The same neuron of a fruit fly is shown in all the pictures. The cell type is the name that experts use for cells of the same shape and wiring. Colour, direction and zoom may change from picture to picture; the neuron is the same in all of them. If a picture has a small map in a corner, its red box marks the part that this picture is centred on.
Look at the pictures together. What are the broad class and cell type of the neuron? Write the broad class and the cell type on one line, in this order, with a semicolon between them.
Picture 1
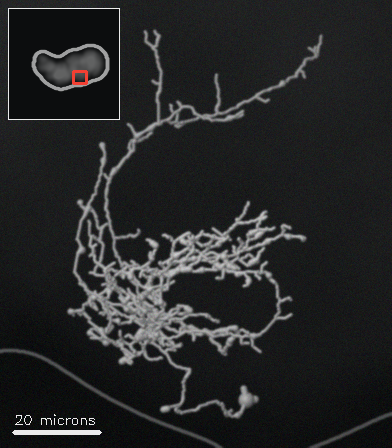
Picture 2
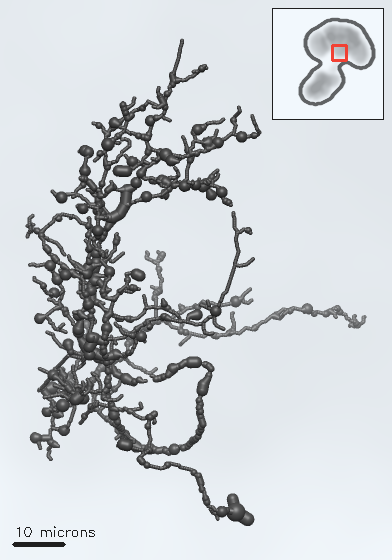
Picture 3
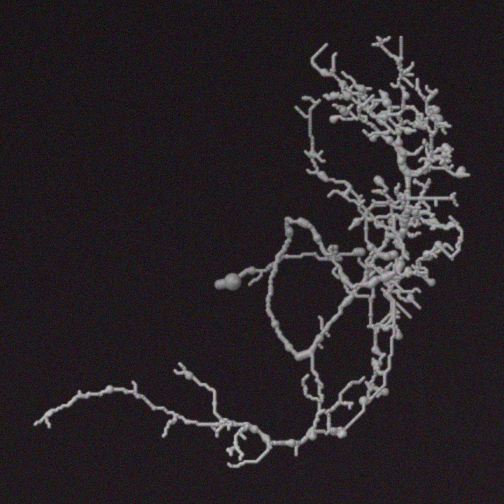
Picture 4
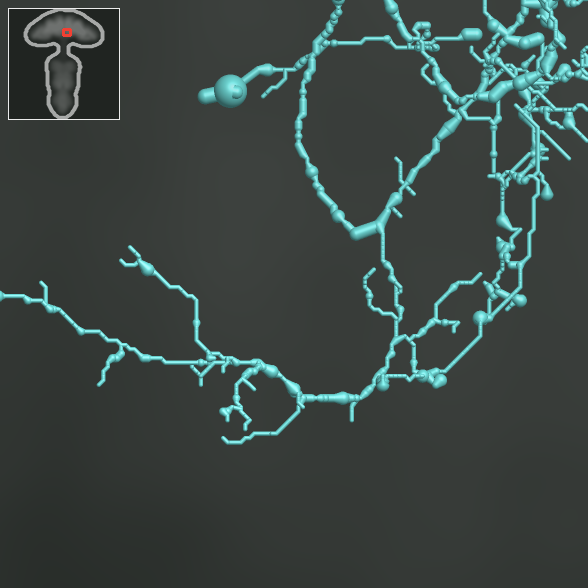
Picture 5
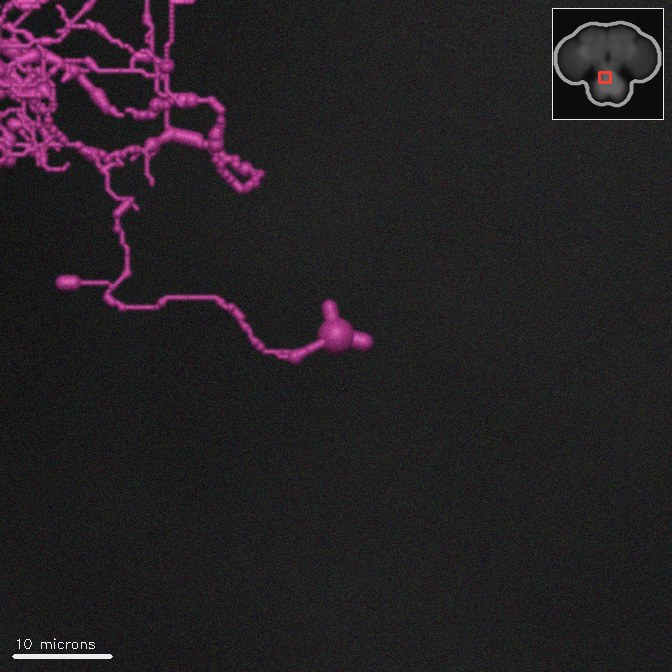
central-brain intrinsic neuron; GNG250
